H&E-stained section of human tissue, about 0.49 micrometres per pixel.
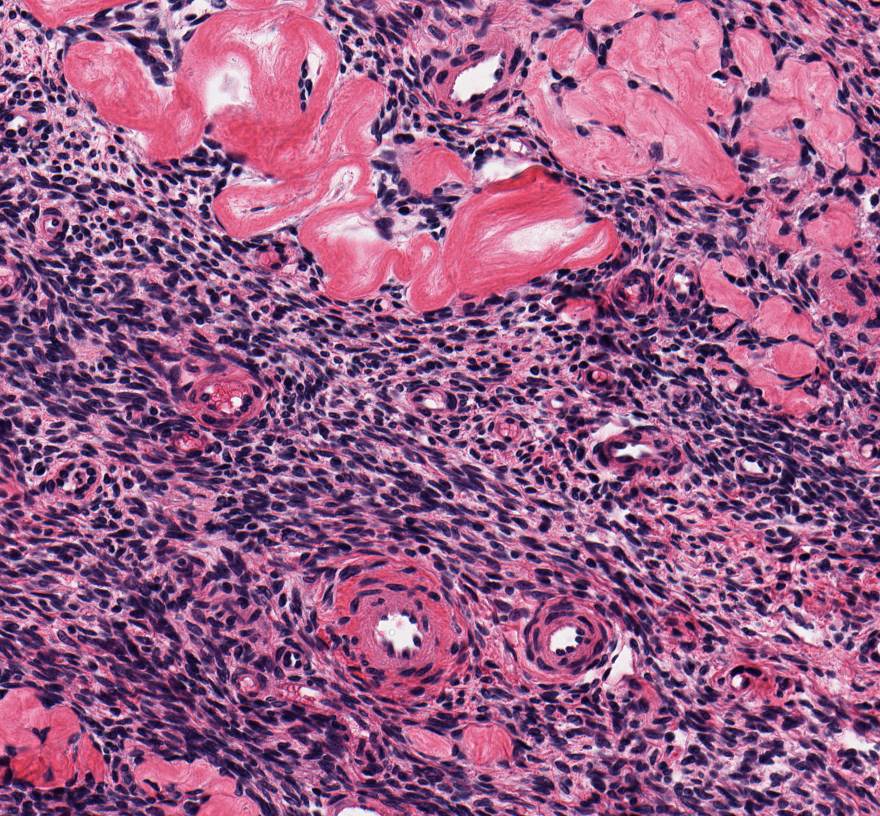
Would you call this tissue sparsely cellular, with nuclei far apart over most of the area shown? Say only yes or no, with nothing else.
No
